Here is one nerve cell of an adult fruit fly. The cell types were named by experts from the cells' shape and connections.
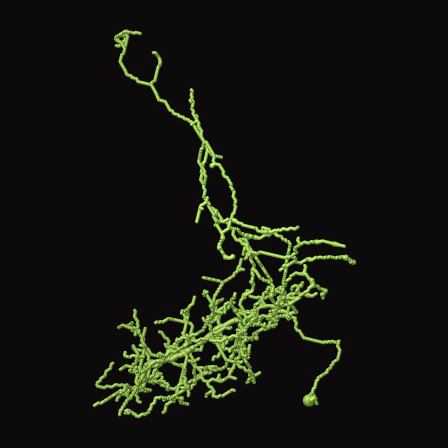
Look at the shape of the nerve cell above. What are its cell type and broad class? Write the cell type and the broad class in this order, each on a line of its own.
PS263
central-brain intrinsic neuron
